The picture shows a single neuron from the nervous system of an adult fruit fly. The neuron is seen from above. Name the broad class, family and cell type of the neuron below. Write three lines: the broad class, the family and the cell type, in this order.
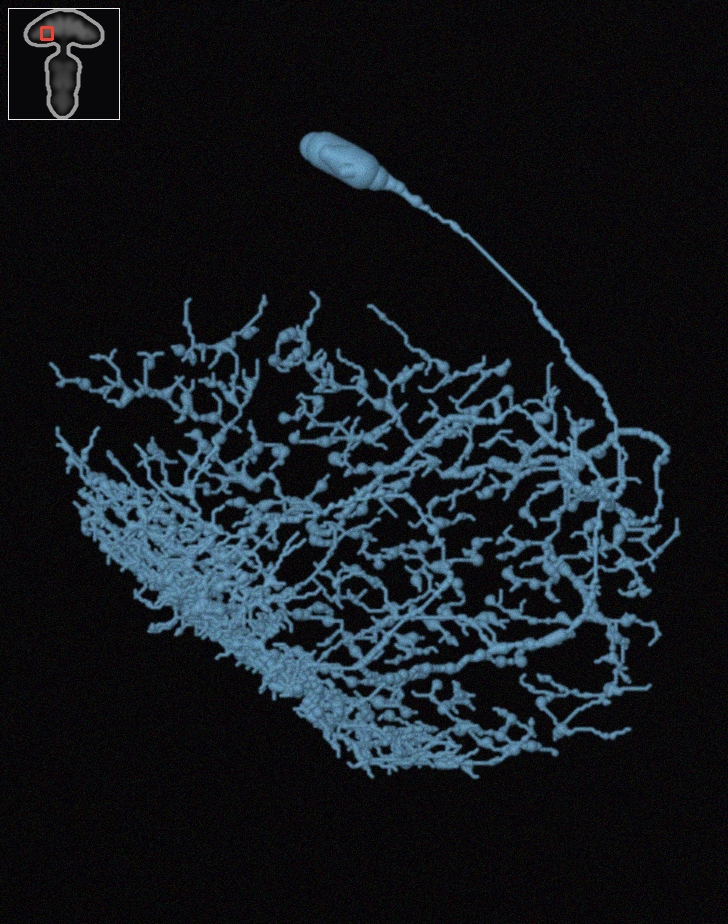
optic-lobe intrinsic neuron
Li
Li29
